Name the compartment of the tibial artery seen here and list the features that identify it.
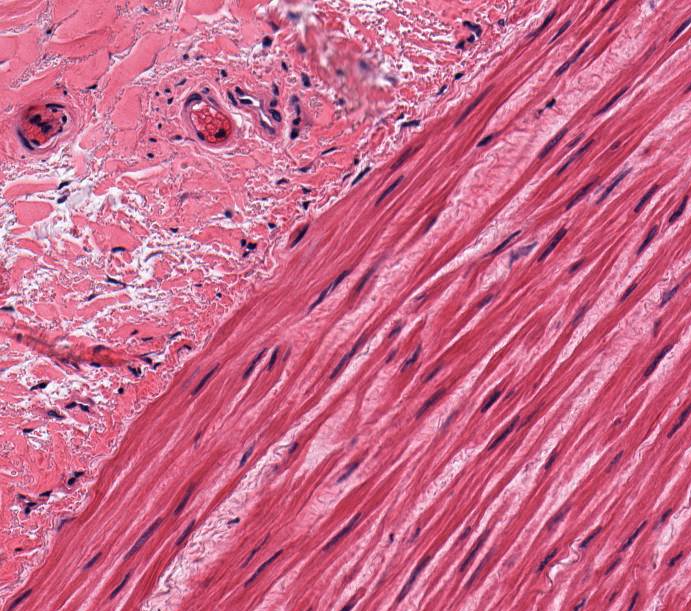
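This is the tunica media. Its muscle cells lie parallel to one another, running diagonally from lower left to upper right, with elongated, cigar-shaped nuclei and pink eosinophilic cytoplasm.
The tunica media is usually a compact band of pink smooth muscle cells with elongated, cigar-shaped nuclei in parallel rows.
No cross-striations are visible in the muscle cells.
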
